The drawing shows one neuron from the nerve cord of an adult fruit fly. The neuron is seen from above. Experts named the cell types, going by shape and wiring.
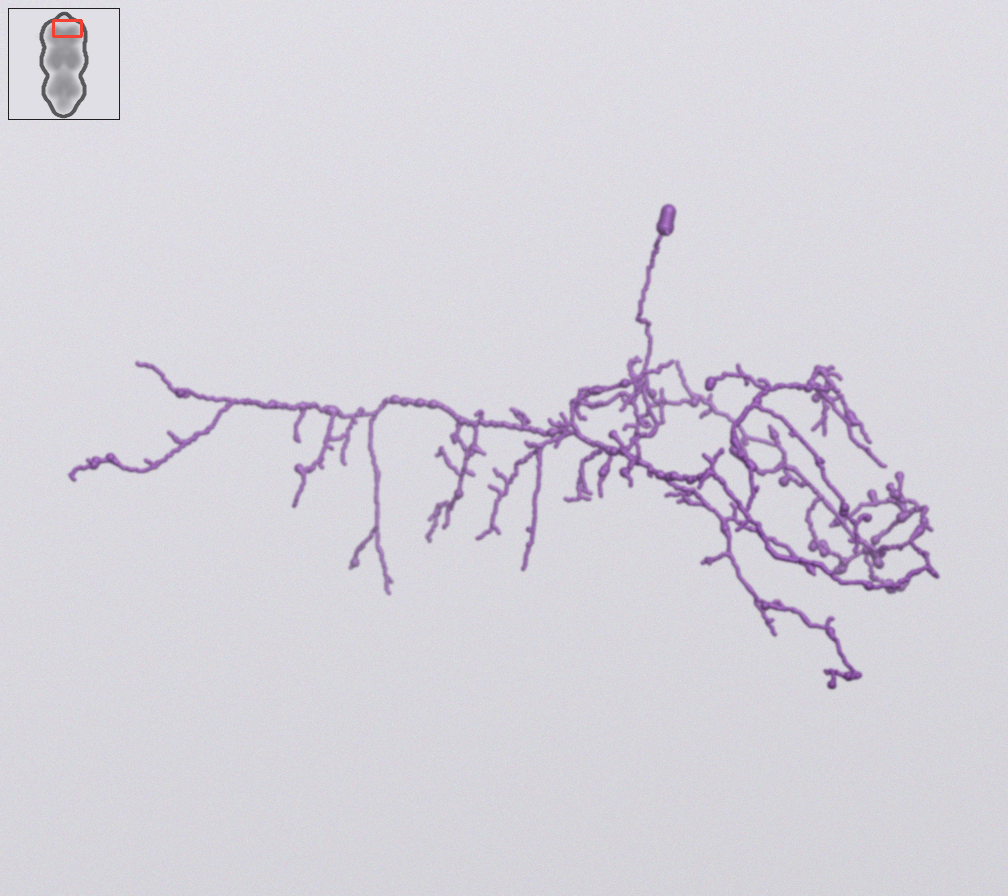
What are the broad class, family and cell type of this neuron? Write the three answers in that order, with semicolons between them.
nerve-cord intrinsic neuron; hemilineage 16B; IN16B070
